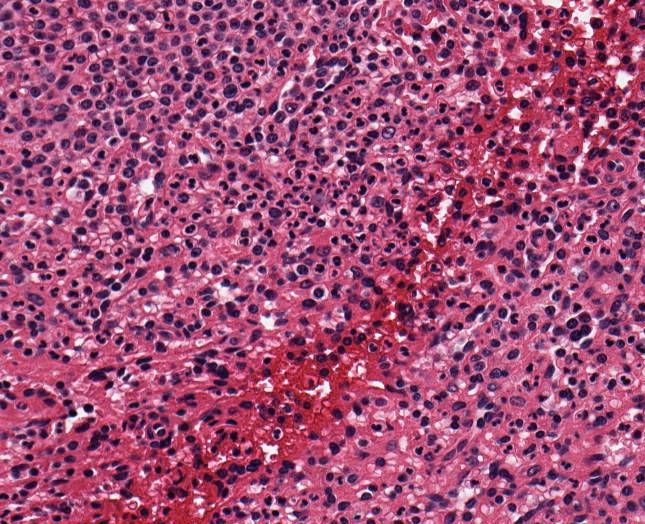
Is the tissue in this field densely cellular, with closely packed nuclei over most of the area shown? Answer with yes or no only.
Yes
